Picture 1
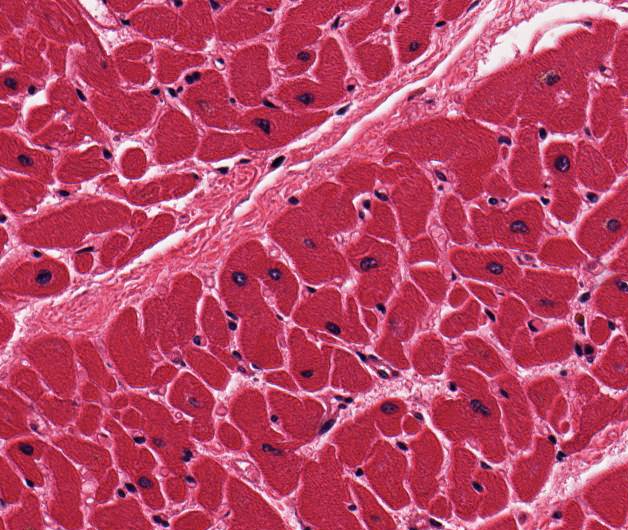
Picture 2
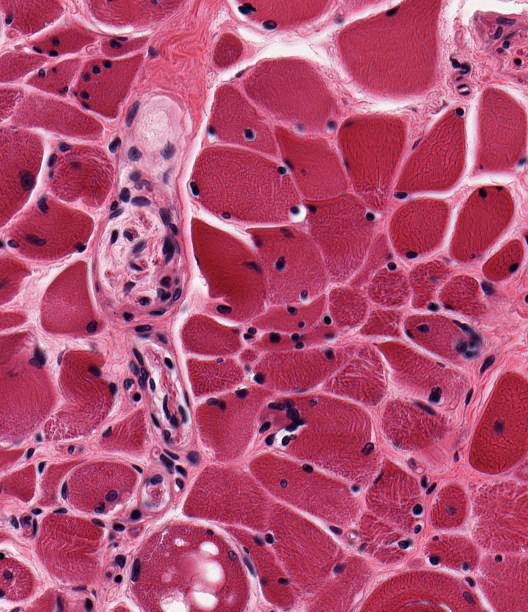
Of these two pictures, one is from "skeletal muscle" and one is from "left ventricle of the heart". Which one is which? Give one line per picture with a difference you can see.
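Picture 1: left ventricle of the heart. Muscle fibre nuclei are oval and lie in the centre of the fibre profiles.
Picture 2: skeletal muscle. Most fibre nuclei are dark and oval and sit at the edge of the fibres.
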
